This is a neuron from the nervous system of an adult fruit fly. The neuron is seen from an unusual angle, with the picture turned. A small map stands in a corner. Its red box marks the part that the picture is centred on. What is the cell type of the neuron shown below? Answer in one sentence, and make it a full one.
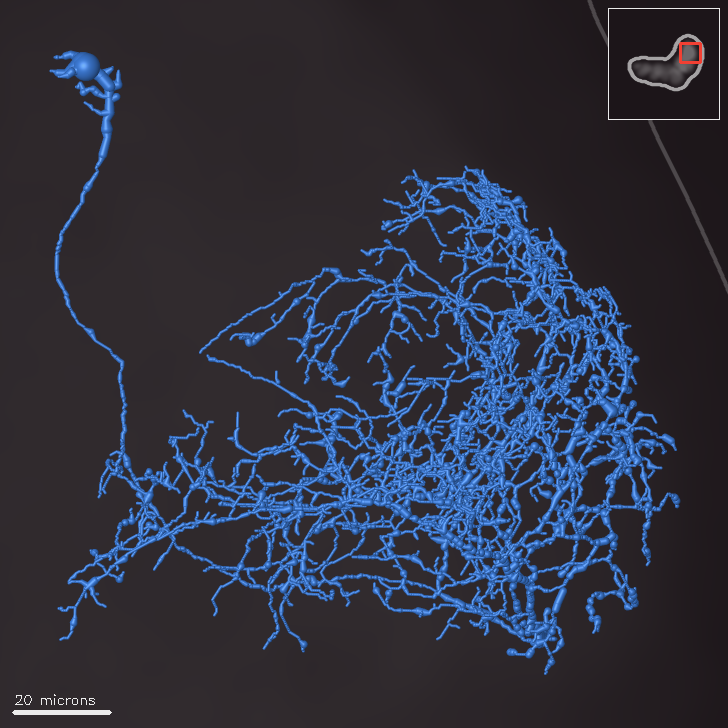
In the scheme of cell types, this neuron is AVLP539.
